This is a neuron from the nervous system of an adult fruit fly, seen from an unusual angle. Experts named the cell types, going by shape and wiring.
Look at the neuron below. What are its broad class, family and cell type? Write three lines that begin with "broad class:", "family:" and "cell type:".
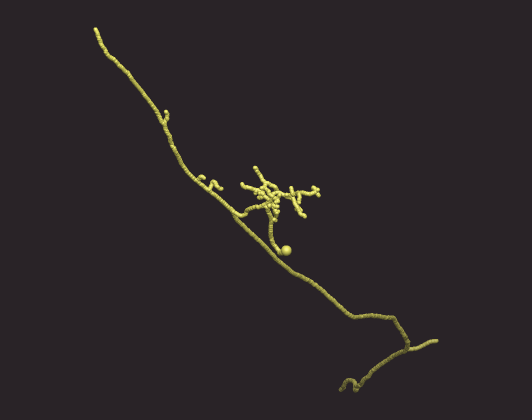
broad class: ascending neuron
family: hemilineage 10B
cell type: AN10B047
